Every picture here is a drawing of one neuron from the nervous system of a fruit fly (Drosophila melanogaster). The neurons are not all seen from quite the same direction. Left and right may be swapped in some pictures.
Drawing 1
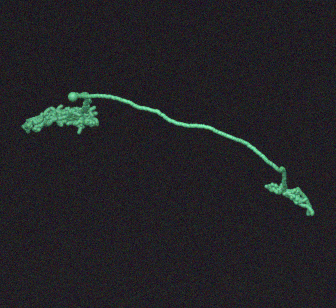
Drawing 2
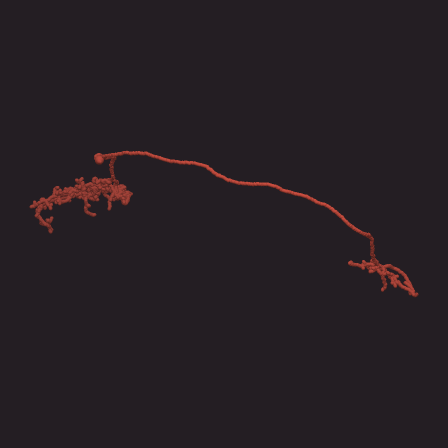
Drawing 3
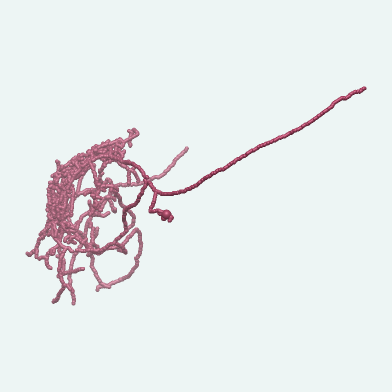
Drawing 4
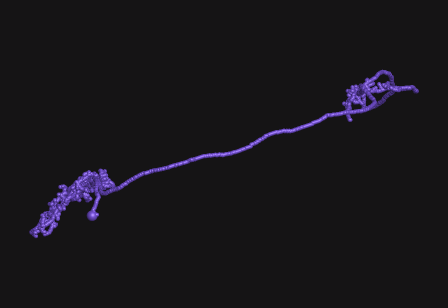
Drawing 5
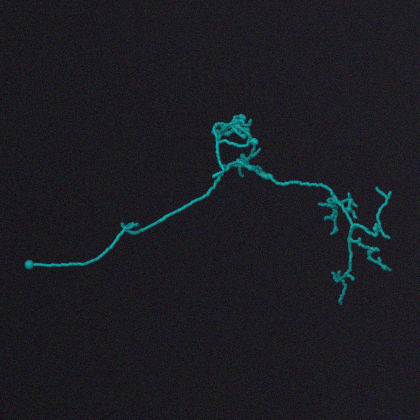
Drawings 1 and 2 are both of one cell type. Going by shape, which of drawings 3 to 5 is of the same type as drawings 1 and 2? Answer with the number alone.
4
